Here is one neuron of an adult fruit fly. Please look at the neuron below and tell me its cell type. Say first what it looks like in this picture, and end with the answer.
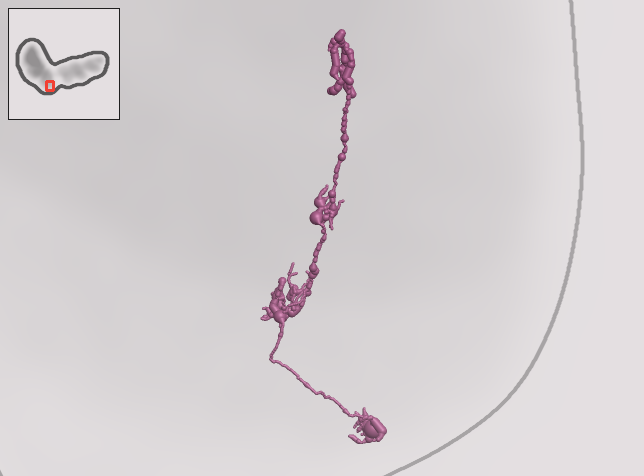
In this view it is more than twice as tall as it is wide. Its broad class is optic-lobe intrinsic neuron. Its cell type is Mi1.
